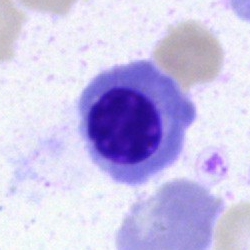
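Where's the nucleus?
Off-centre, over toward the left side of the cell.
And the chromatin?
Dense and dark purple; no nucleoli show, and the cytoplasm has no granules.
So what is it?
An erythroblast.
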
